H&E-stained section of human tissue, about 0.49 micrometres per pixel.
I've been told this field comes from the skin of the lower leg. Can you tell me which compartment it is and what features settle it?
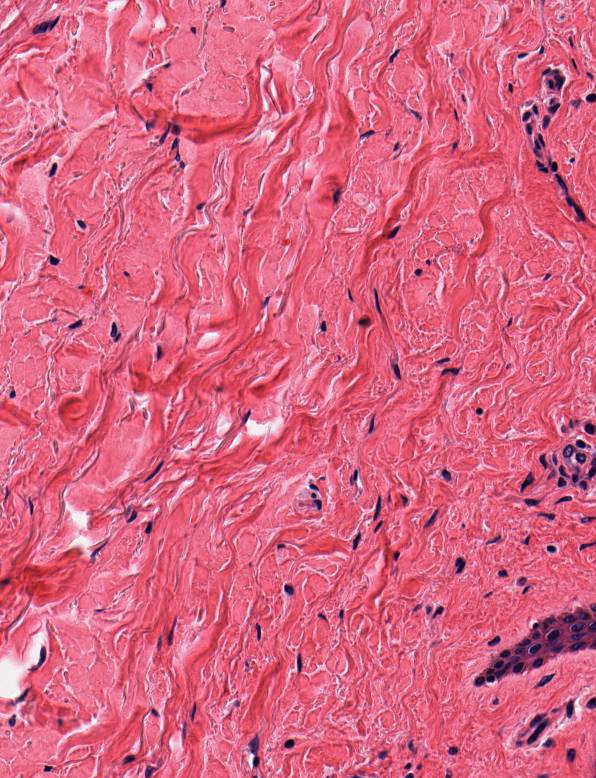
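Part: dermis. Collagen: dense pink bundles fill nearly the whole field.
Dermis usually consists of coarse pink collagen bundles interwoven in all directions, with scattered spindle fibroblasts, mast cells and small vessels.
Cells: sparse, mostly small dark spindle-shaped fibroblast nuclei lying singly between the bundles.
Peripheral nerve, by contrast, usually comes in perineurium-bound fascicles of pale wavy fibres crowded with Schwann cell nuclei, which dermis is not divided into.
Other findings: small compact clusters of dark nuclei at the right edge; no fat cells.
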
